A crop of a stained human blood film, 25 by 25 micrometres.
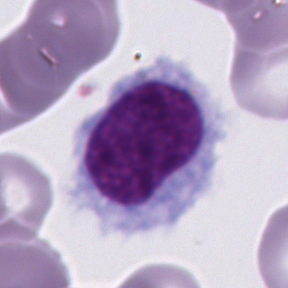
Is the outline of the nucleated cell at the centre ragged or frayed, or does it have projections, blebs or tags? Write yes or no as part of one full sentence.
Yes, this cell has a rough edge that is ragged or bears projections, blebs or tags.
